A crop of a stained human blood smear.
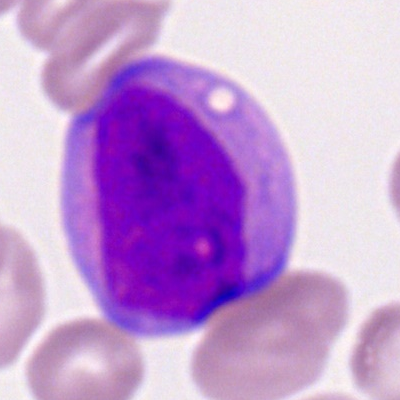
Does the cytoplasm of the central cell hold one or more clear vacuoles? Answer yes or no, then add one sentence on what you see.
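Yes. A single small round clear vacuole lies in the cytoplasm at the upper right.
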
